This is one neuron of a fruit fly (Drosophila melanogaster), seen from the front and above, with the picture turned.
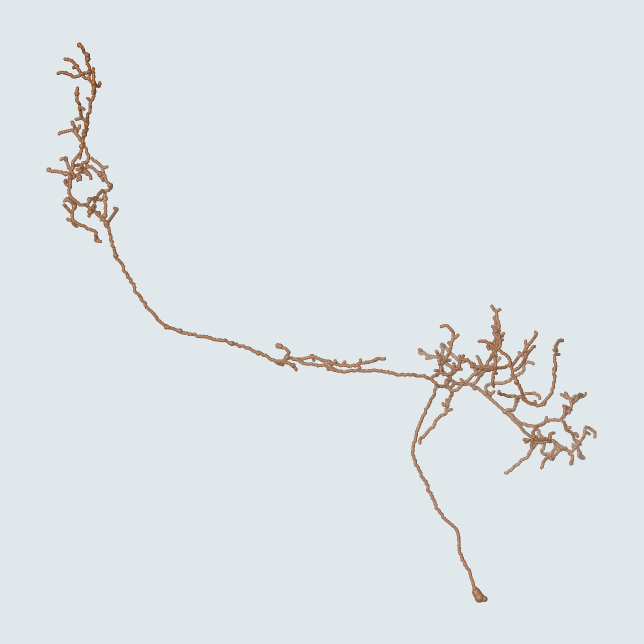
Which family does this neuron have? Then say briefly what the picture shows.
The family is hemilineage LHl2_ventral. Its broad class is central-brain intrinsic neuron. The cell body is at the lower right of the picture. Dozens of branch ends can be seen.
